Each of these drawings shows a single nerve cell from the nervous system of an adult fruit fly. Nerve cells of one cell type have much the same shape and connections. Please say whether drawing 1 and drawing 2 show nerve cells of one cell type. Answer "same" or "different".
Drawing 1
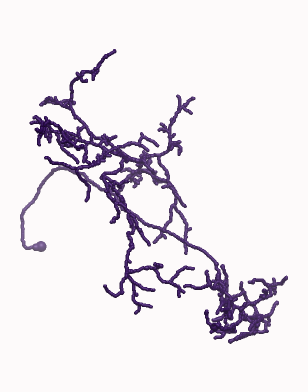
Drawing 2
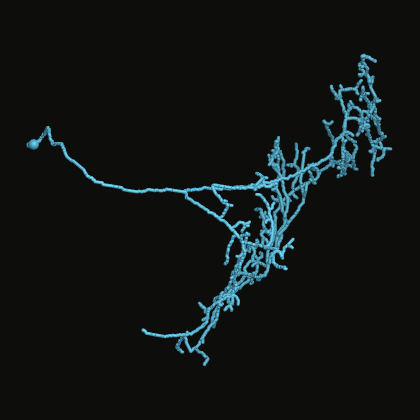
same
